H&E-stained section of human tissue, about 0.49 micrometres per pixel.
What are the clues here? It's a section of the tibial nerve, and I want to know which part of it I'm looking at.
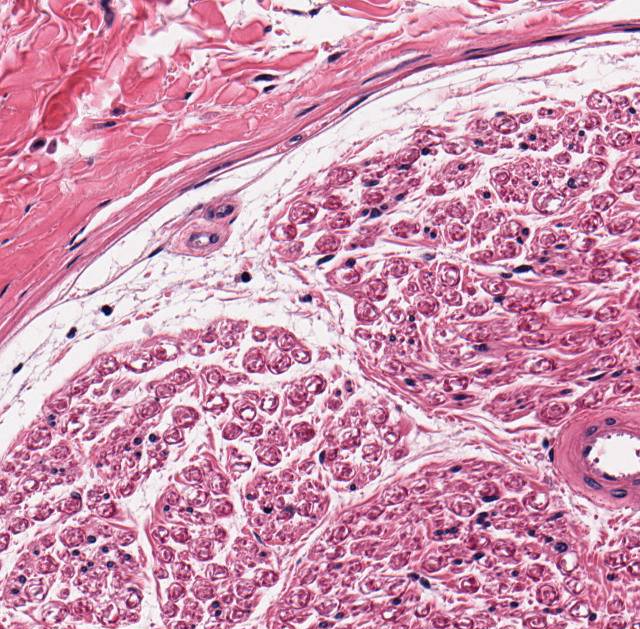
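Each rounded bundle filling most of the lower and right parts of the field is a nerve fascicle, its fibres cut in cross-section. Every fibre shows as a small ring, a central pink axon within a pale halo.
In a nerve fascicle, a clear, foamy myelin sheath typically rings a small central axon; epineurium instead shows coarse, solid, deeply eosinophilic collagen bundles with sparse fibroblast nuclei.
A thin layer of flattened cells with elongated nuclei bounds each bundle.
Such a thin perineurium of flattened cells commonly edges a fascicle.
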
